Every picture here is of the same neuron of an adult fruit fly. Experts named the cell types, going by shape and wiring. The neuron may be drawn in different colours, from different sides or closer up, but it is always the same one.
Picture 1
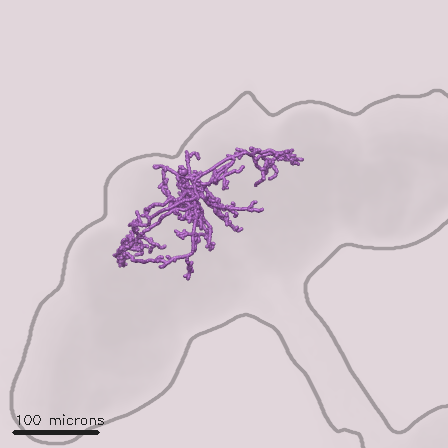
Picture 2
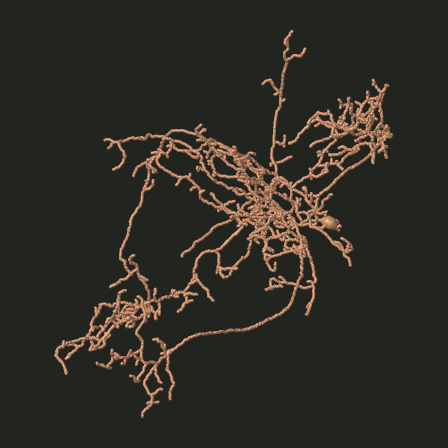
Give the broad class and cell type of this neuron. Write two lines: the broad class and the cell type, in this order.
central-brain intrinsic neuron
SMP702m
